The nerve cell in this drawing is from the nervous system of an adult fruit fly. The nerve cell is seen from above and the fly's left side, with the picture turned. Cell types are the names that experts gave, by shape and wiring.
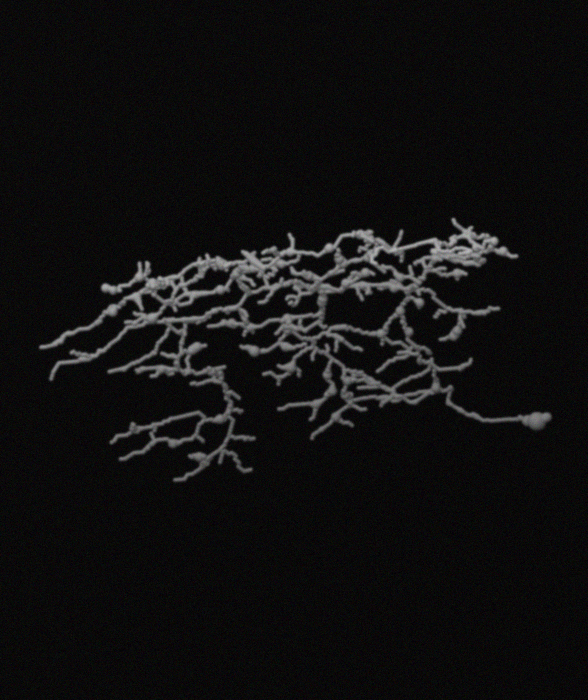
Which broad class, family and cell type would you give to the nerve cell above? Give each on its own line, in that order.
optic-lobe intrinsic neuron
Cm
Cm13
